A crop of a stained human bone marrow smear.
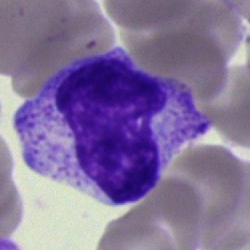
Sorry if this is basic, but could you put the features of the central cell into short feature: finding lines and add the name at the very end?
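Outline: irregular, with blunt bulges rather than a smooth round edge
Nucleus: irregular, indented on its right side
Cytoplasm: pale lilac-grey
Granules: fine, purple, scattered through the cytoplasm
Name: metamyelocyte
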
